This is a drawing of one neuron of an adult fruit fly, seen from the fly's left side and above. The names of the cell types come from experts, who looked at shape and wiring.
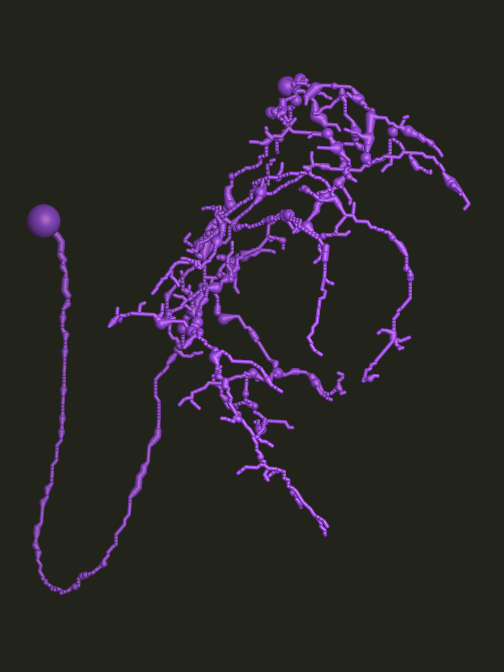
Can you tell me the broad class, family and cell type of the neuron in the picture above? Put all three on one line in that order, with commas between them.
central-brain intrinsic neuron, hemilineage LHl4_dorsal, CB1483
